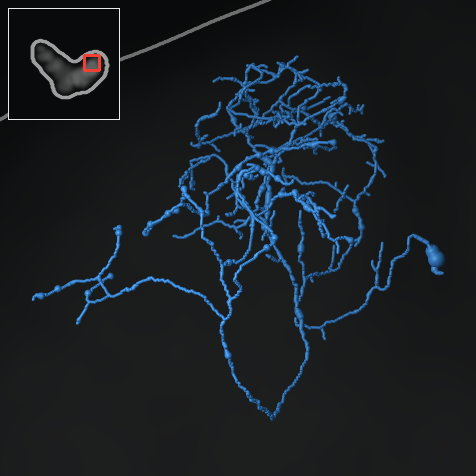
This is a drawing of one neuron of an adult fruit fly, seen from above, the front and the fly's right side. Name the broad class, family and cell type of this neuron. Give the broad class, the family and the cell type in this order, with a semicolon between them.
central-brain intrinsic neuron; hemilineage SLPal2; LHAD1a4_a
